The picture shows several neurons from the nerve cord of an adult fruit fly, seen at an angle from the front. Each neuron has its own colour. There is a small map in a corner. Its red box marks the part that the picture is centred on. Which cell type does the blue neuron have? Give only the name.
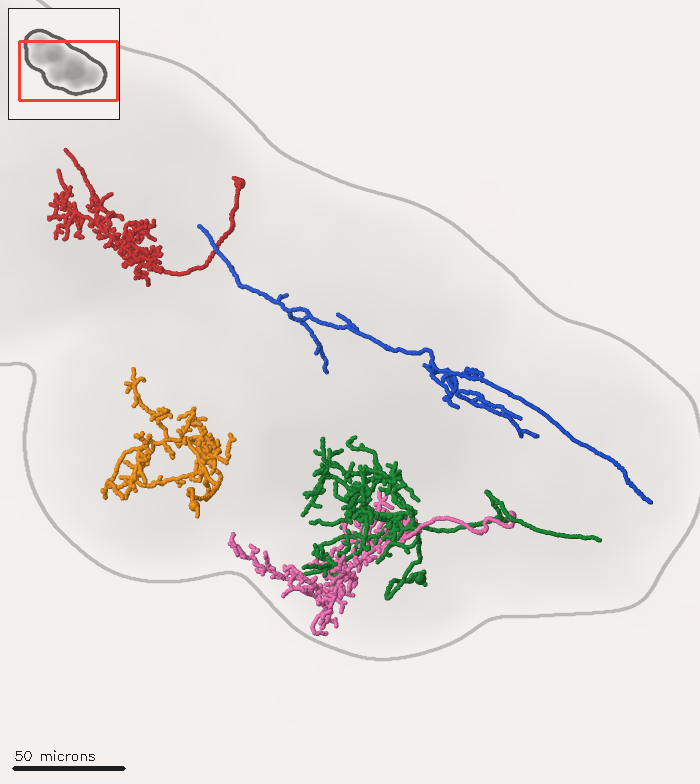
DNp41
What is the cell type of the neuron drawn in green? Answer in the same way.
AN04B023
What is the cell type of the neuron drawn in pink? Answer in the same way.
IN09A074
